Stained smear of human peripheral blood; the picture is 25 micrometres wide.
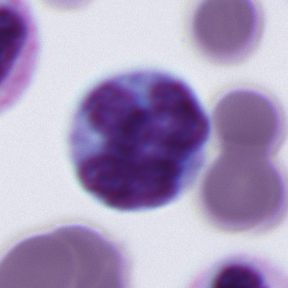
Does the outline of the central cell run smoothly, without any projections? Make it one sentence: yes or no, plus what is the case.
Yes, this cell's outline runs smooth, without projections.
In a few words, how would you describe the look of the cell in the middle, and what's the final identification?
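Nothing in the way of nucleoli shows in the nucleus here. Cytoplasm's pale greyish blue, widest on the left side of the cell, and I can't make out any distinct granules in it. That's a monocyte.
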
